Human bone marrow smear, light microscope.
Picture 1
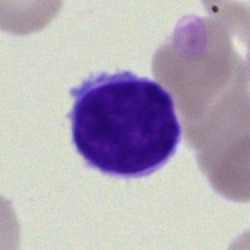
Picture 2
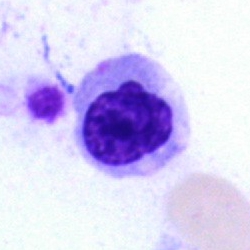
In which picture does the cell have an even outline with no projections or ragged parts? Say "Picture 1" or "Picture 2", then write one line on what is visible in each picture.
Picture 2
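What picture 1 shows: Small ragged blebs project from the upper-left edge of the cell.
What picture 2 shows: The cell outline is roughly round with a smooth edge.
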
